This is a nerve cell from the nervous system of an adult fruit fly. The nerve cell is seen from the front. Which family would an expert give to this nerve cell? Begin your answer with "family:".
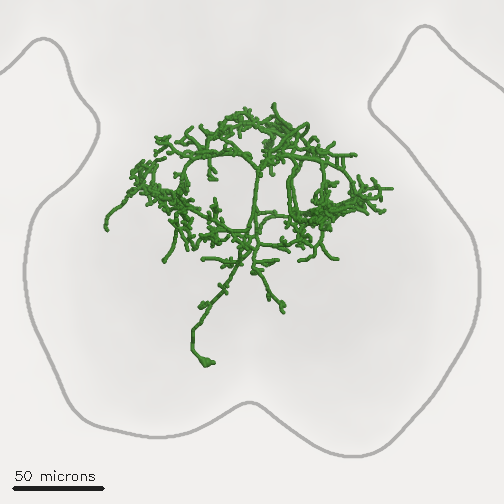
family: hemilineage 27X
